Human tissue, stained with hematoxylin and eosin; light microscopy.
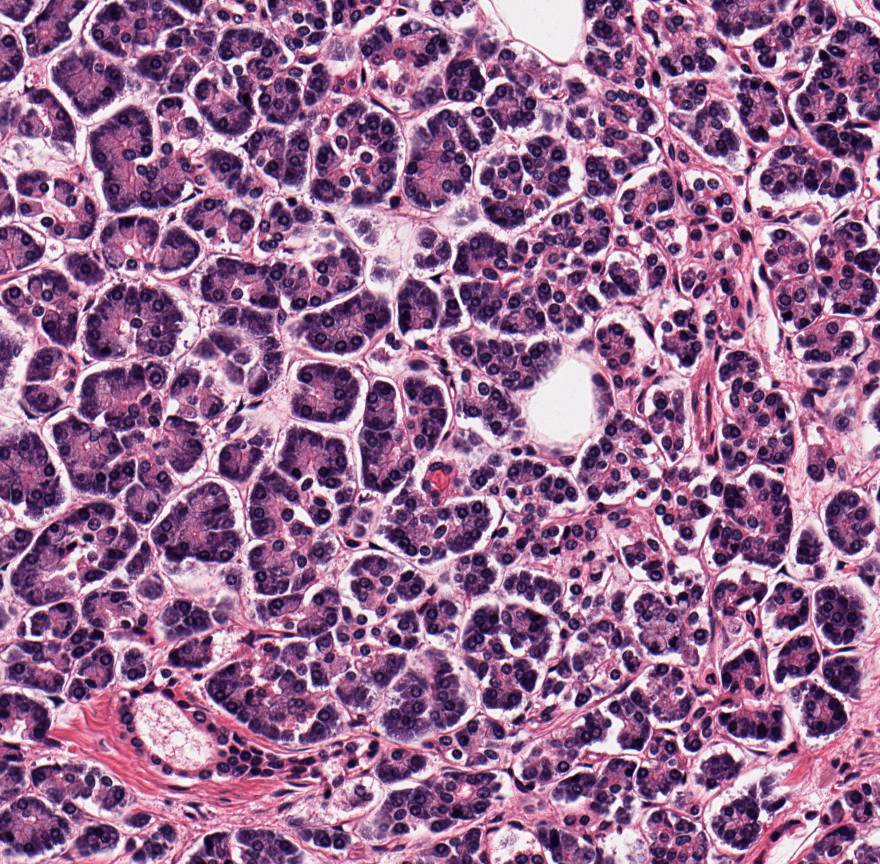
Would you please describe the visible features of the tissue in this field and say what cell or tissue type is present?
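Pyramidal acinar cells gather around small central lumina, each with its nucleus near the cell base. Their cytoplasm is deep purple toward the base and paler pink toward the lumen. The acinar nuclei are round and fairly uniform, many showing a visible nucleolus. A band of wavy pink collagen fibres crosses the lower left of the field. The tissue is pancreas.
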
